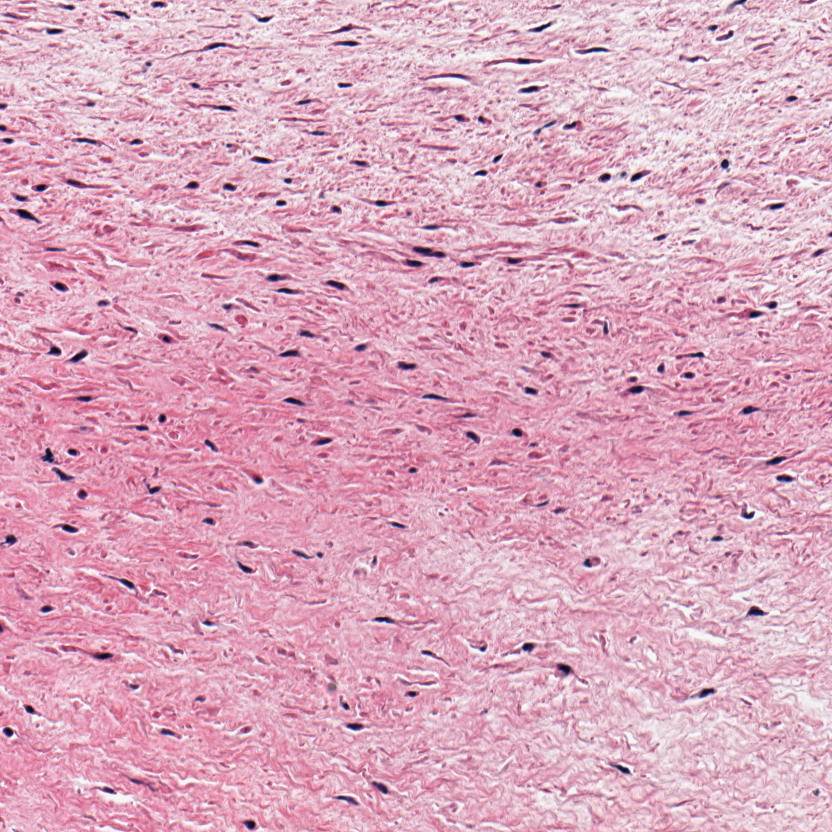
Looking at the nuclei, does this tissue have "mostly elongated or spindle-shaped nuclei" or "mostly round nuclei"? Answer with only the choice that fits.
Mostly elongated or spindle-shaped nuclei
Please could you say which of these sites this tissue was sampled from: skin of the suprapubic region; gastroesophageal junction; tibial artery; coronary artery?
coronary artery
